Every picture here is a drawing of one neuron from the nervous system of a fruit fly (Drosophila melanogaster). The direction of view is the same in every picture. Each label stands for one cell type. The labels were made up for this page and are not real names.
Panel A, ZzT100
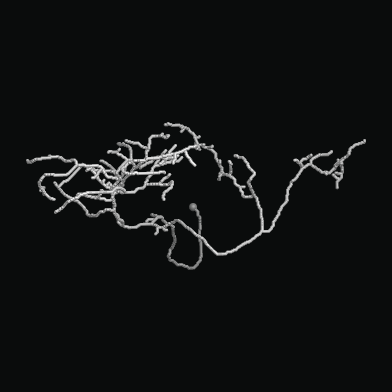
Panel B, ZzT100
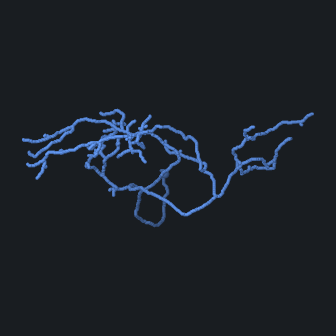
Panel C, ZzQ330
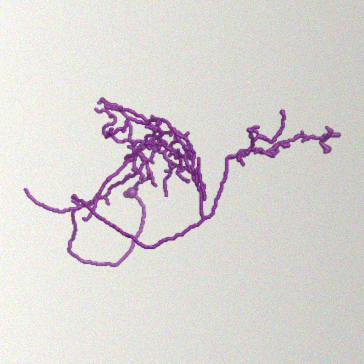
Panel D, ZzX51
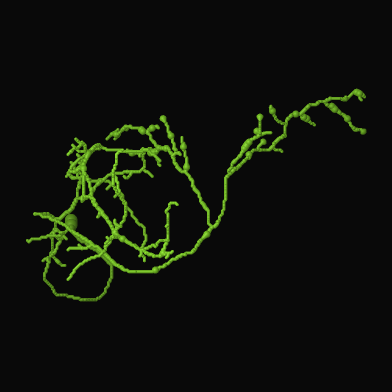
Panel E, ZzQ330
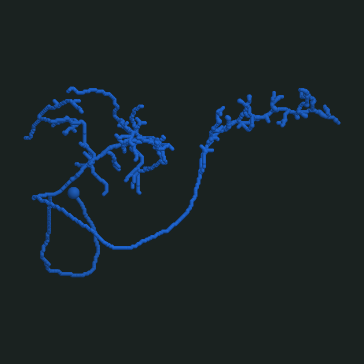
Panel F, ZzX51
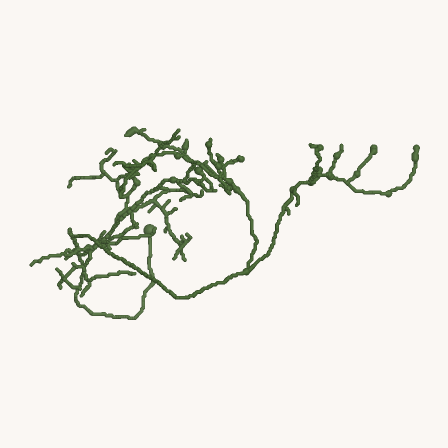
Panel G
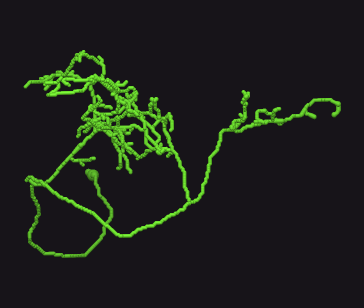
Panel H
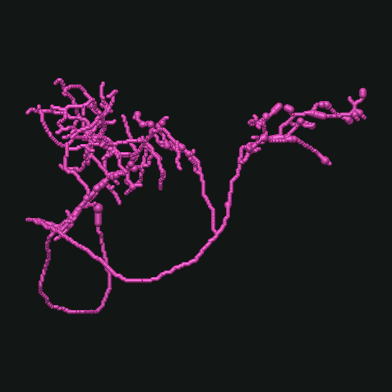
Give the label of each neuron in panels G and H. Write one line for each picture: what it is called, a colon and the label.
G: ZzQ330
H: ZzQ330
